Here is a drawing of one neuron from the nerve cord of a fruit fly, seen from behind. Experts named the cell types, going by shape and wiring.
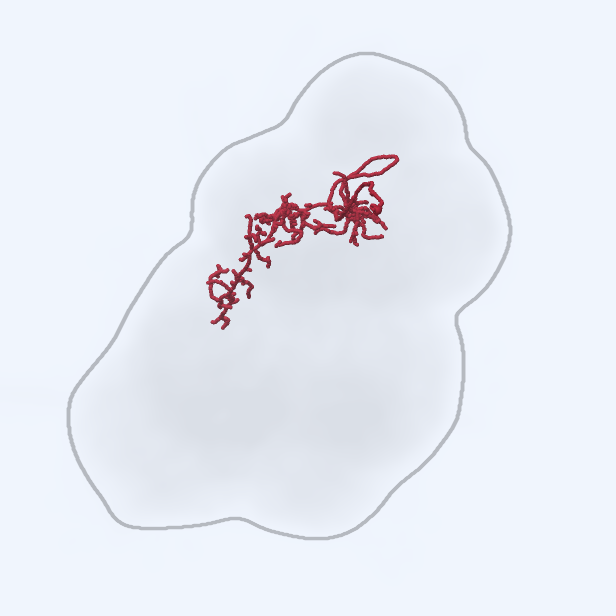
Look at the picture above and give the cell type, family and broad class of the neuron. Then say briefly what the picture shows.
The cell type is IN02A028. The family is hemilineage 02A. This is a nerve-cord intrinsic neuron. As drawn here it is about as wide as it is tall.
